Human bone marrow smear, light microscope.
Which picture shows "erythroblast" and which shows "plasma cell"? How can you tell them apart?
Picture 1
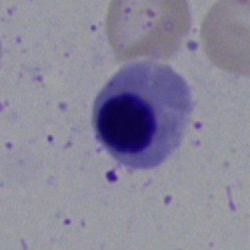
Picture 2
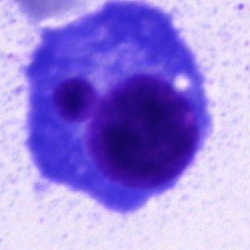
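Of the two, picture 2 is the plasma cell and picture 1 the erythroblast. Their cytoplasm differs in colour: pale blue in the erythroblast, deep blue in the plasma cell.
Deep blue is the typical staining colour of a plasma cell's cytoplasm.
In the plasma cell the cytoplasm is also abundant compared with the nucleus, while in the erythroblast it is broader on the right side of the nucleus than on the left. The outlines differ as well: the erythroblast's is smooth and roughly round, the plasma cell's irregular, with small blunt bumps along its edge. The erythroblast's nucleus has very dark, dense chromatin and shows no nucleoli.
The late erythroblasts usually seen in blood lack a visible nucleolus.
In the plasma cell, a small round dark purple body lies in the cytoplasm just to the left of the nucleus, and a single small clear round vacuole sits at the upper right edge of the nucleus. No granules are seen in the erythroblast's cytoplasm, and no distinct granules in the plasma cell's.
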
